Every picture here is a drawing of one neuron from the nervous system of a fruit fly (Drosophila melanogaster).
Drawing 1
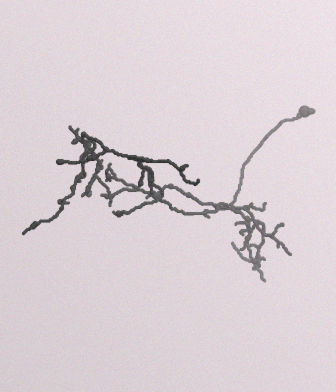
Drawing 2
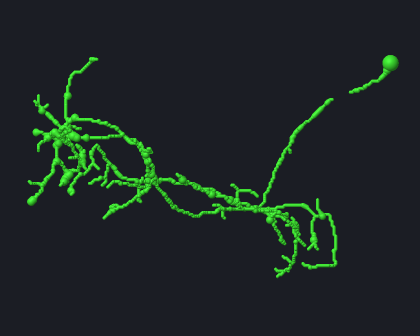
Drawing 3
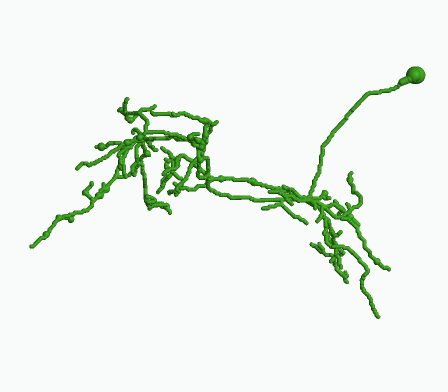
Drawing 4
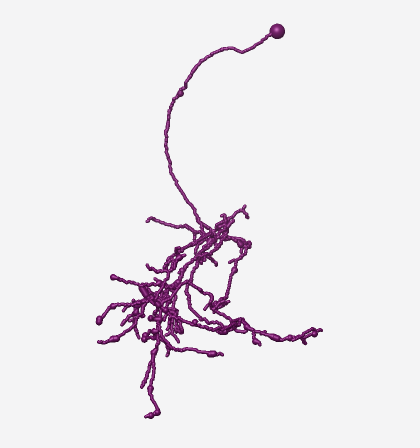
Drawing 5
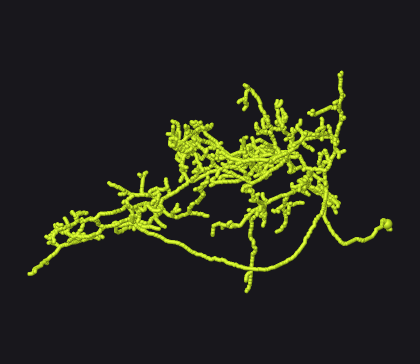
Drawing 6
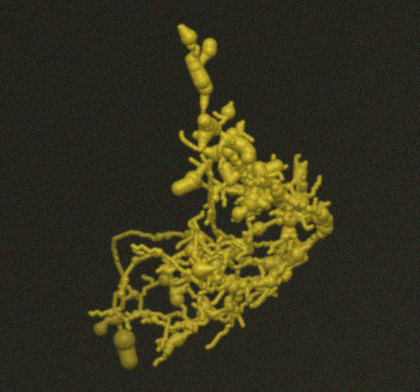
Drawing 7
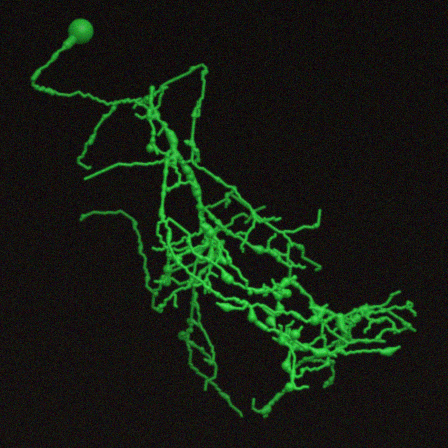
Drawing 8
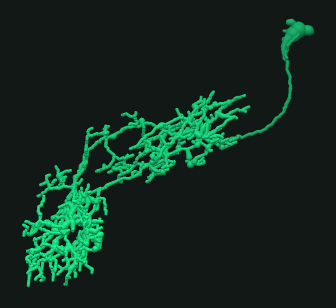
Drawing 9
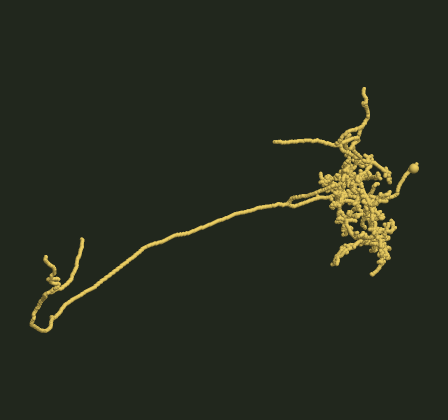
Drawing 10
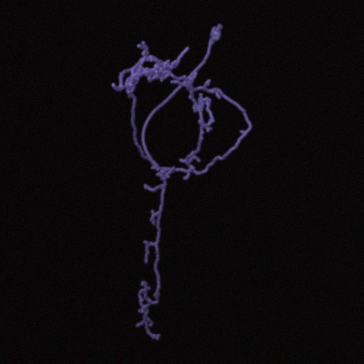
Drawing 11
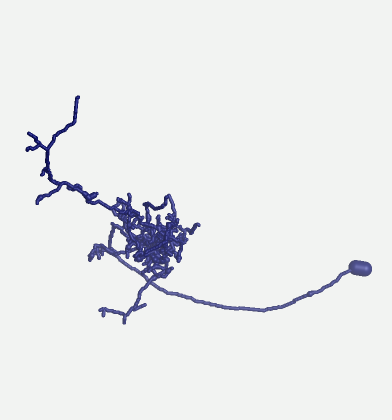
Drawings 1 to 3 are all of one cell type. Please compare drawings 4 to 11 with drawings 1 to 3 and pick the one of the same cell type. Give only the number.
4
